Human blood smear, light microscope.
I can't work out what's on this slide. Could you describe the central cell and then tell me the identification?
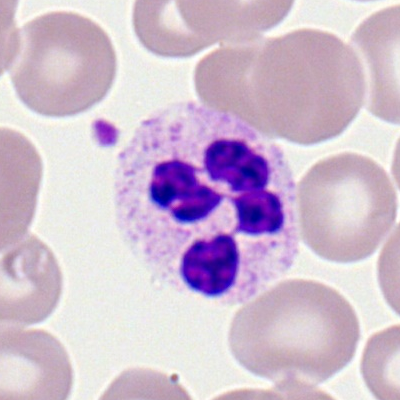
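Let's start with the edge: the outline is round and smooth. Now the nucleus, which is divided into several separate lobes. In the cytoplasm, fine pinkish-purple granules are scattered about, and there are no vacuoles. What you're looking at is a segmented neutrophil.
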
